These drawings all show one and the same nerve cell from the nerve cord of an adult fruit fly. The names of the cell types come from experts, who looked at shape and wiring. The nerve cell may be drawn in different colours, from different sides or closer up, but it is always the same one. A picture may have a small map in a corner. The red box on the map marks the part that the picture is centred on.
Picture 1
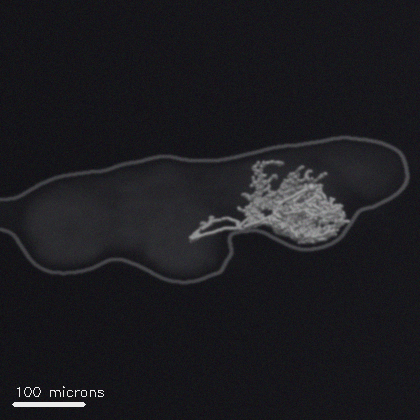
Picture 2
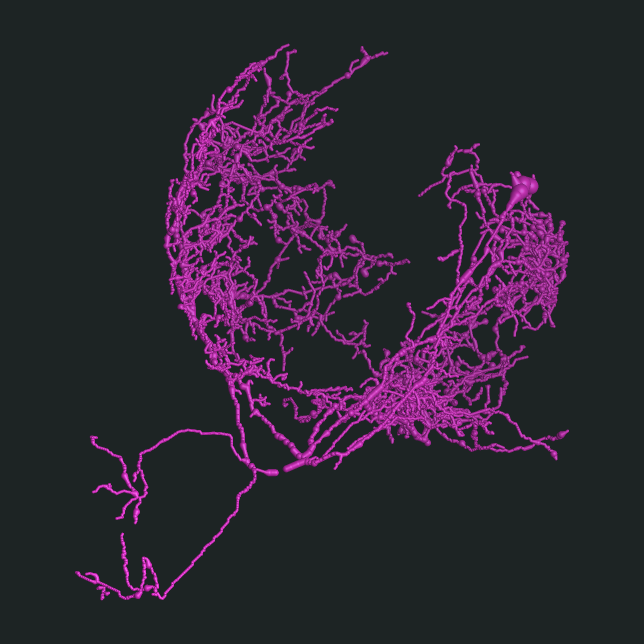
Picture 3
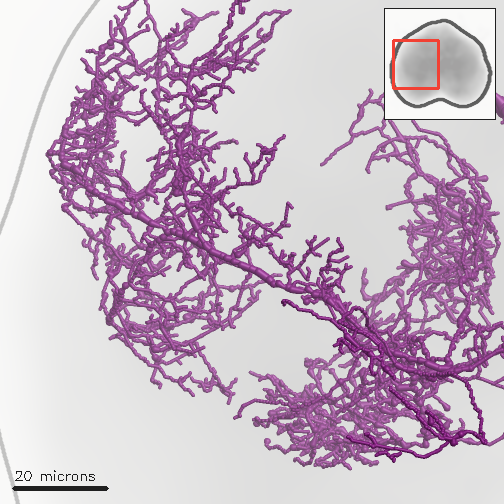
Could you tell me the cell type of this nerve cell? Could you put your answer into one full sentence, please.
This nerve cell is included in the cell type IN12B011.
